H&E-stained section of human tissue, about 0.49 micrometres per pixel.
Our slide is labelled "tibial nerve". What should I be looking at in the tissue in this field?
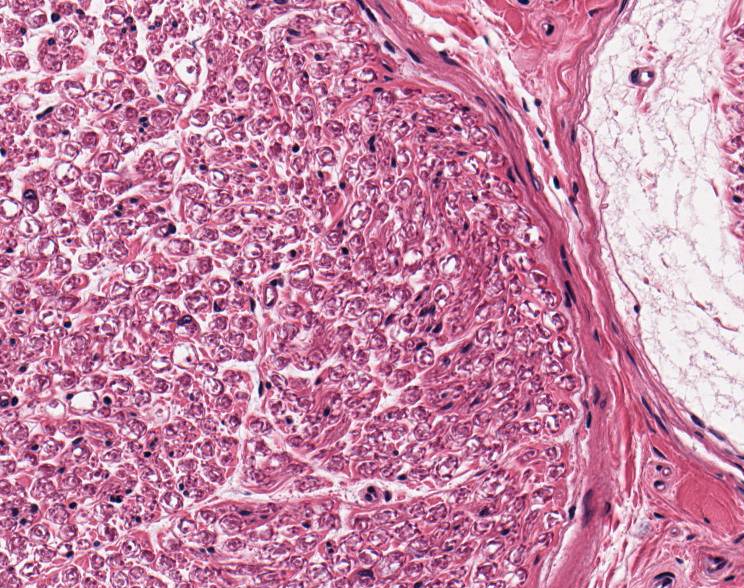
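This field is tibial nerve.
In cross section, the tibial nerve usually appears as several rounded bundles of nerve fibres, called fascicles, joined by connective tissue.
The large bundle of tightly packed round fibre profiles filling the left two-thirds of the field fits that picture of a fascicle cut across. Look closely at any one fibre: a small pink central core sits inside a paler ring. Small dark oval nuclei are scattered sparsely between the fibres. Thin pale strands also run between the fibres, splitting them into small irregular groups.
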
